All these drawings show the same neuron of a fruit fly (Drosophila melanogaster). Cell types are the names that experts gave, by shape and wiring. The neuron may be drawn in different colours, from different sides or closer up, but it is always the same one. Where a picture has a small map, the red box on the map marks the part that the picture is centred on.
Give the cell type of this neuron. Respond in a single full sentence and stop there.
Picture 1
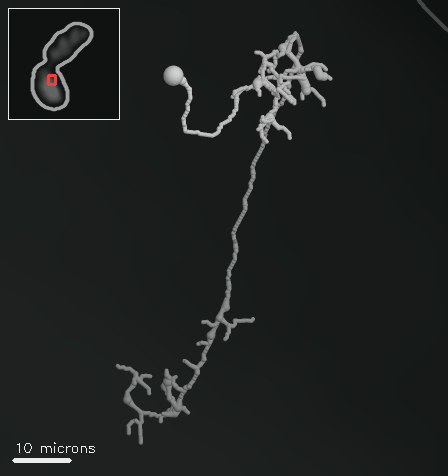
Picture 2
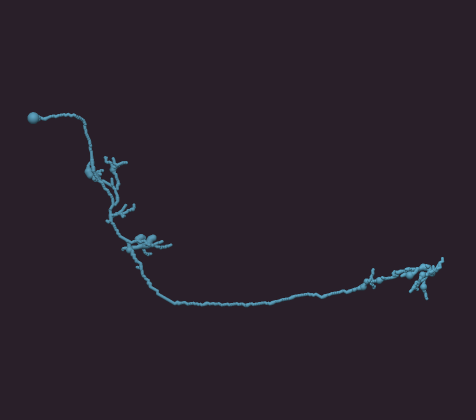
The cell type that fits this neuron is Tm5Y.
